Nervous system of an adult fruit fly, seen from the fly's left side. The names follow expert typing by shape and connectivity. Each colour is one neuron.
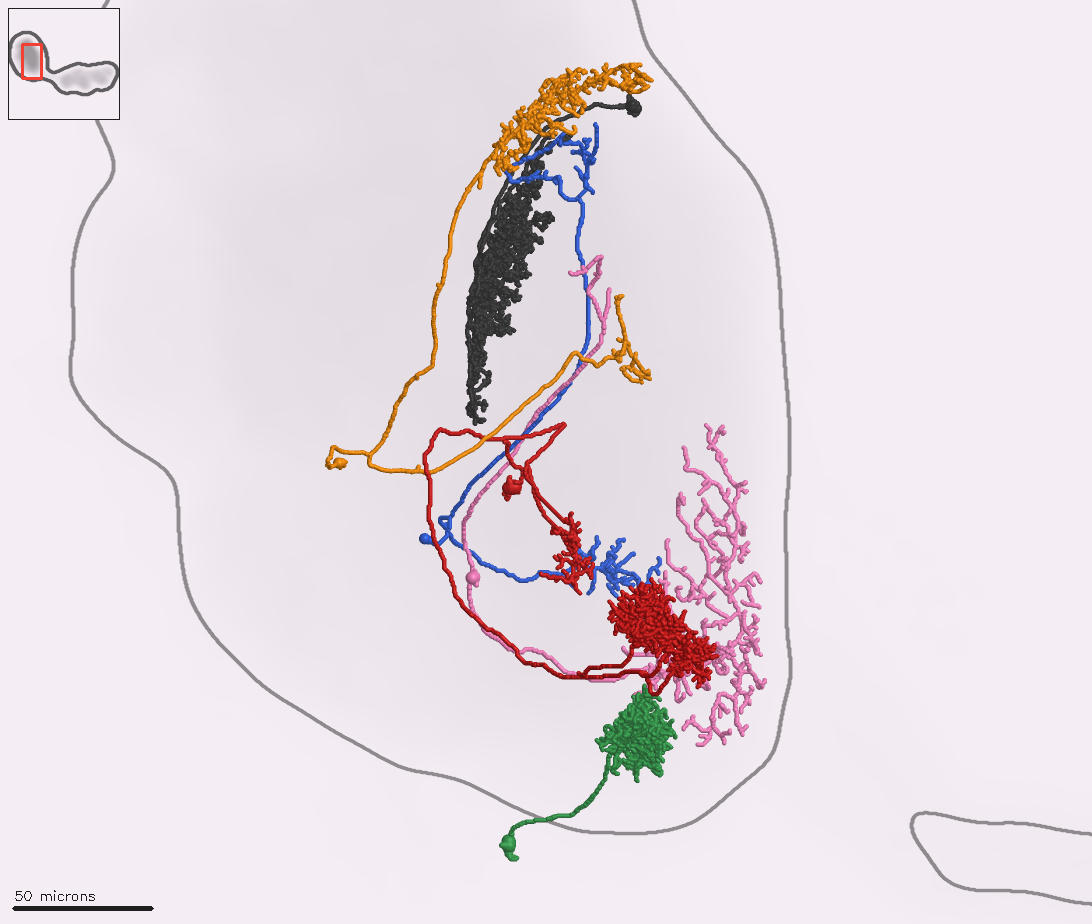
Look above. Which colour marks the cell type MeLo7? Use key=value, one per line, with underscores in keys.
colour=orange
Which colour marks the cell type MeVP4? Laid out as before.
colour=pink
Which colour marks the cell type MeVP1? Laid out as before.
colour=blue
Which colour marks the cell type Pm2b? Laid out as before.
colour=black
